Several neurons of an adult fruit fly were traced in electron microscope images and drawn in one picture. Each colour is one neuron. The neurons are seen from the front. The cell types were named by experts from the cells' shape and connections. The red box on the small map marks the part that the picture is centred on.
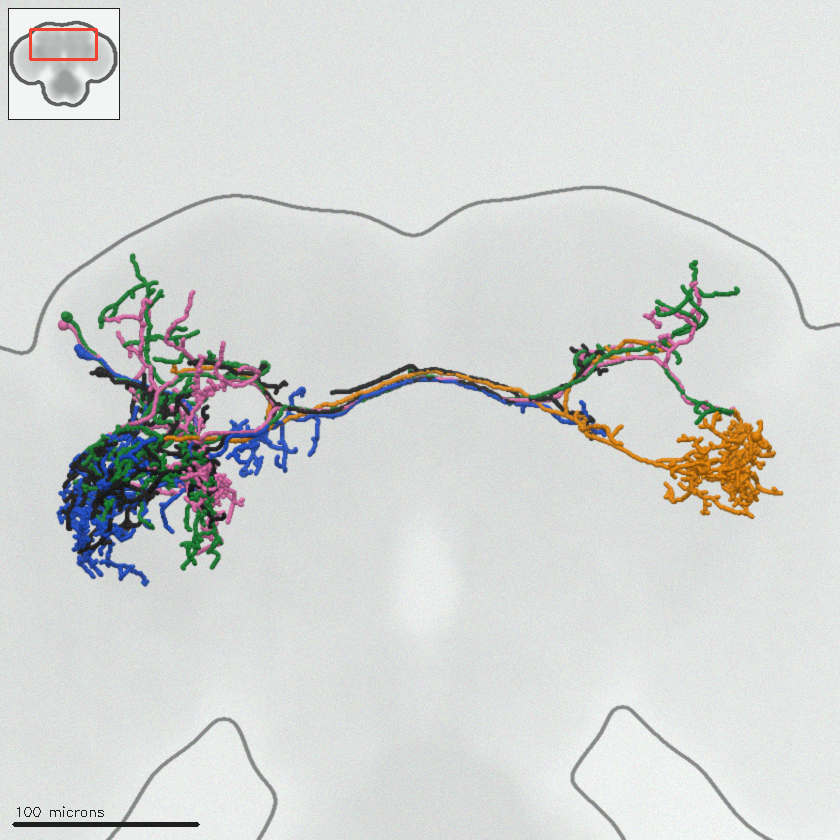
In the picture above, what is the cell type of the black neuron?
AVLP067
